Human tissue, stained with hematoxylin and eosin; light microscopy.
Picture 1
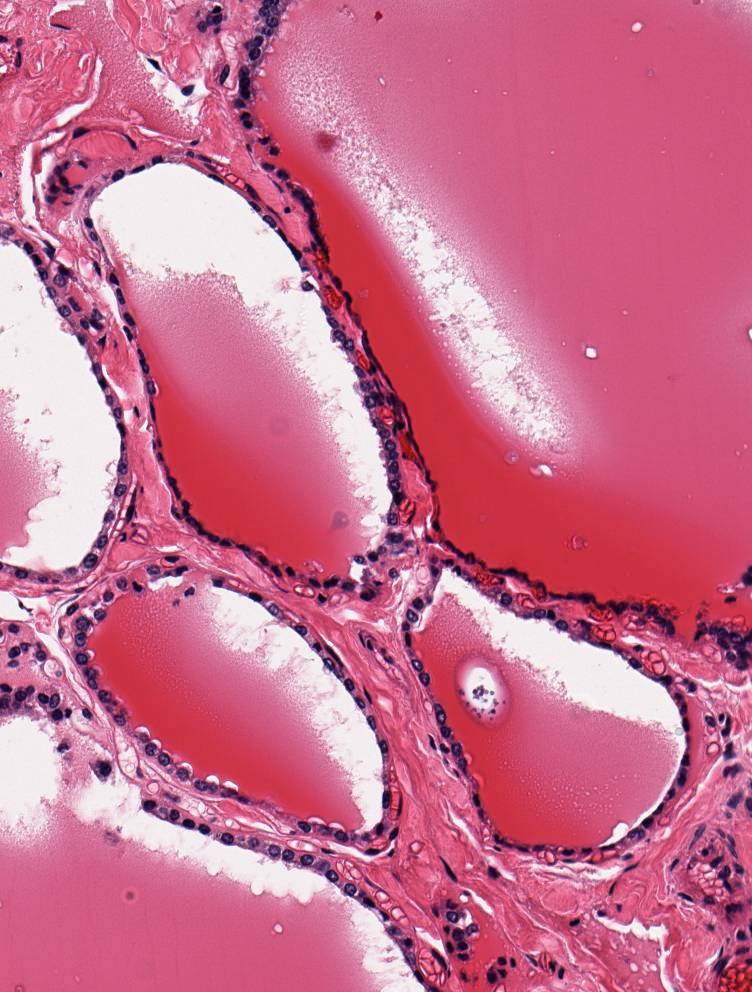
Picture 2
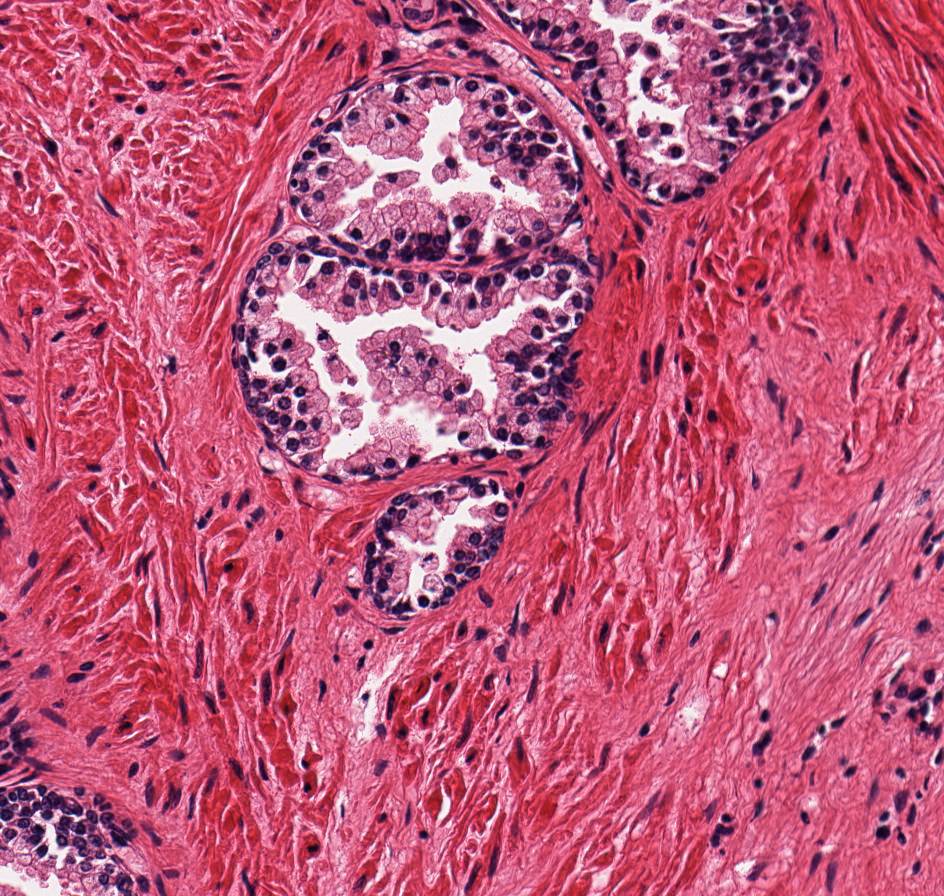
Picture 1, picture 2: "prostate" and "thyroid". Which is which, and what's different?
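Answer: thyroid is picture 1, prostate picture 2. Outline: several large, closed, rounded to oval thyroid follicles lie side by side, whereas the prostate glands have irregular, branching lumina with epithelial folds projecting into them.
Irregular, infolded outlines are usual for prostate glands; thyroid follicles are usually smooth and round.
Epithelium: a single layer of flattened to low cuboidal cells lines each thyroid follicle, its small, round, dark nuclei evenly spaced in one row; prostate epithelial nuclei are small, round and dark but lie mostly toward the cell bases. Stroma: the prostate has bright red smooth muscle bundles with elongated nuclei running in varying directions, and each gland is wrapped by a thin stromal layer whose flattened nuclei lie parallel to its outline.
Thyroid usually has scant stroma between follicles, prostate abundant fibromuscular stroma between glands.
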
